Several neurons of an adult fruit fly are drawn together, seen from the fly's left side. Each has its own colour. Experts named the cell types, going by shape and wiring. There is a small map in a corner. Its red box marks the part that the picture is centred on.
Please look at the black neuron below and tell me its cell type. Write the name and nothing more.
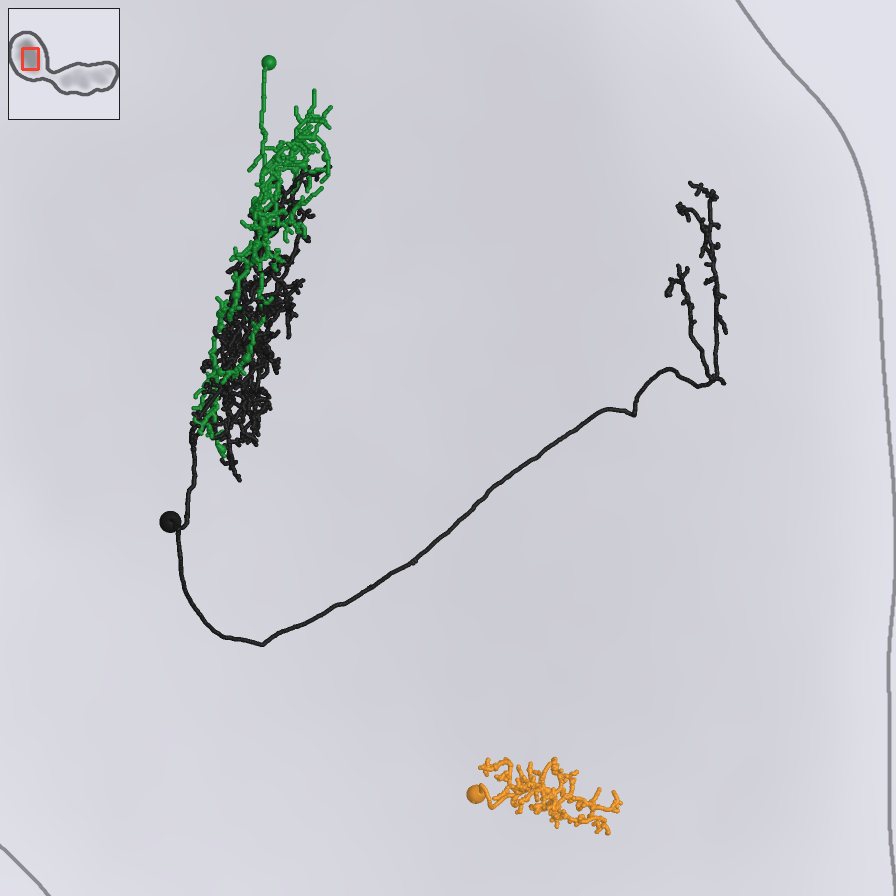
MeLo2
